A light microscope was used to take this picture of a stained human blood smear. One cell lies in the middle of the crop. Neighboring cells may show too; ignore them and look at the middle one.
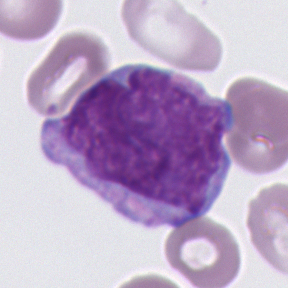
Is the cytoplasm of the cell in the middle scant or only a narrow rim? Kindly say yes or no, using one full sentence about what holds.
Yes, most of this cell is taken up by its nucleus.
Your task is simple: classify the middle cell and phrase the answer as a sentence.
The single cell at the center of the crop is an atypical promyelocyte.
